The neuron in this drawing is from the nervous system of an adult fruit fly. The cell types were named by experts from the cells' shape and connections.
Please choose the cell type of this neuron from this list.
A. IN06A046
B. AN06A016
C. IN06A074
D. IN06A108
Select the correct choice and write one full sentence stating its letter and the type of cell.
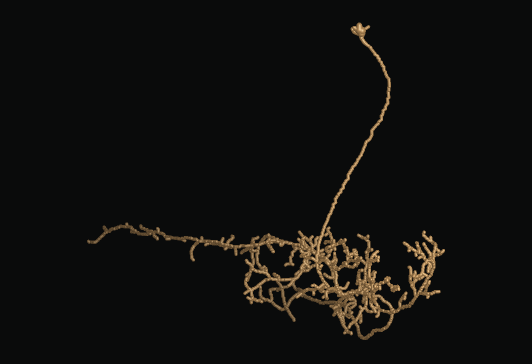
The cell type assigned to the neuron is IN06A046, under option A.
